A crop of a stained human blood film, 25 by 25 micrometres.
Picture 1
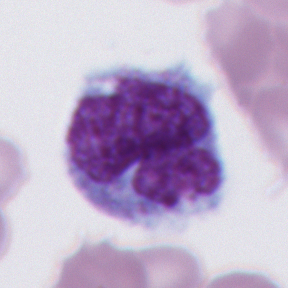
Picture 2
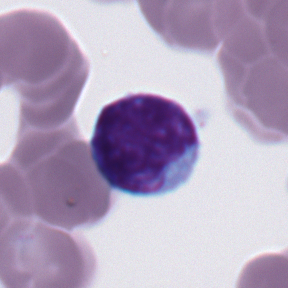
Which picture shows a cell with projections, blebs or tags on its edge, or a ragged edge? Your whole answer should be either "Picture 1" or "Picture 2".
Picture 1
